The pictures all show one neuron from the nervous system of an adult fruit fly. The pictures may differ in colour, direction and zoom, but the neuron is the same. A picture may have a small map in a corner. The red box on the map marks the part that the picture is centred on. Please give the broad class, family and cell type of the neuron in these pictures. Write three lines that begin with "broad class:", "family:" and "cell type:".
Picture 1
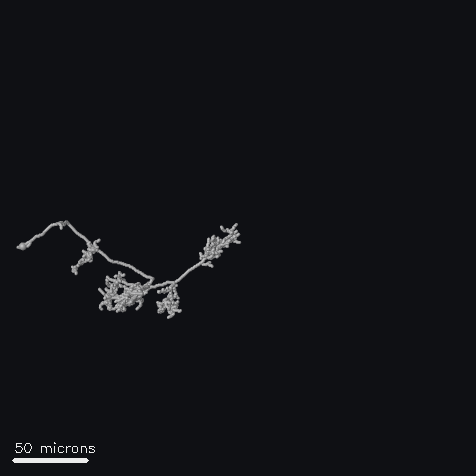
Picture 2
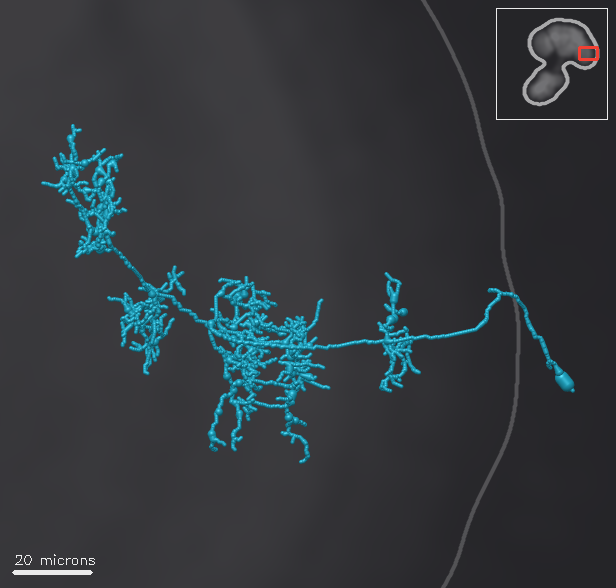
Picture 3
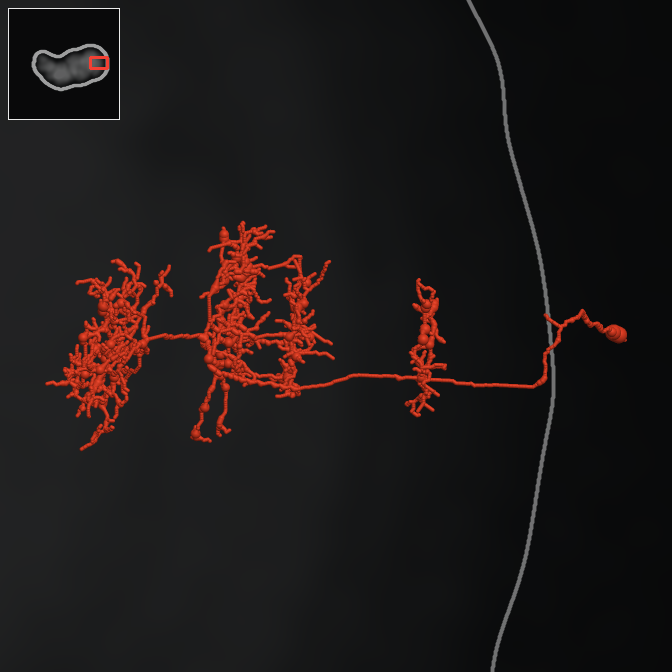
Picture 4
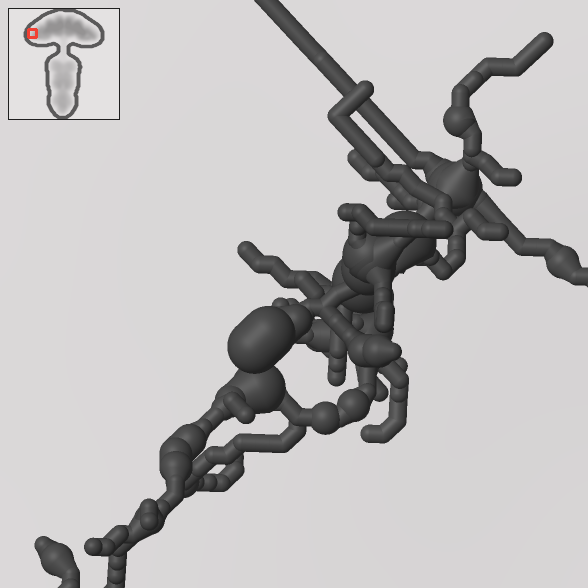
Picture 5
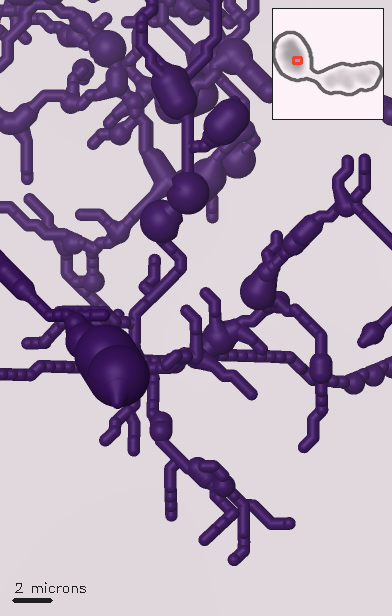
broad class: optic-lobe intrinsic neuron
family: TmY
cell type: TmY15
